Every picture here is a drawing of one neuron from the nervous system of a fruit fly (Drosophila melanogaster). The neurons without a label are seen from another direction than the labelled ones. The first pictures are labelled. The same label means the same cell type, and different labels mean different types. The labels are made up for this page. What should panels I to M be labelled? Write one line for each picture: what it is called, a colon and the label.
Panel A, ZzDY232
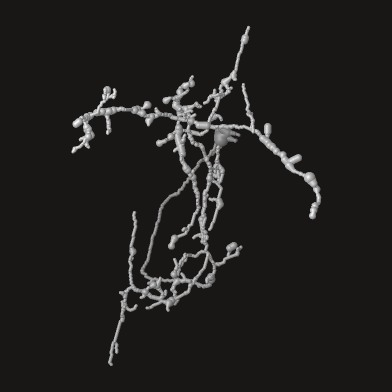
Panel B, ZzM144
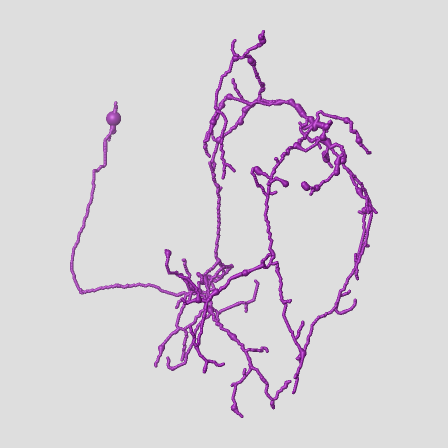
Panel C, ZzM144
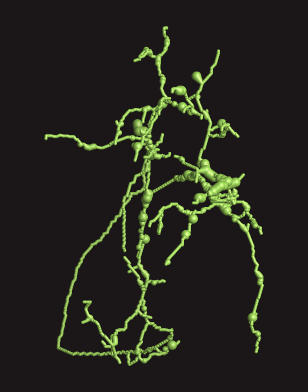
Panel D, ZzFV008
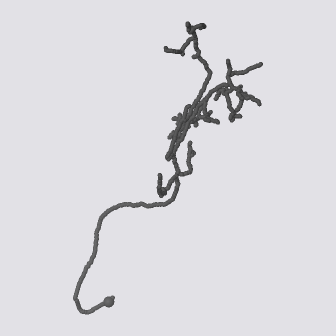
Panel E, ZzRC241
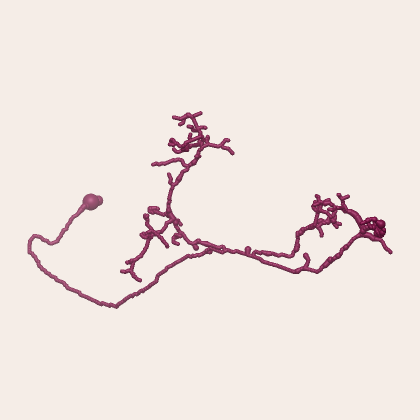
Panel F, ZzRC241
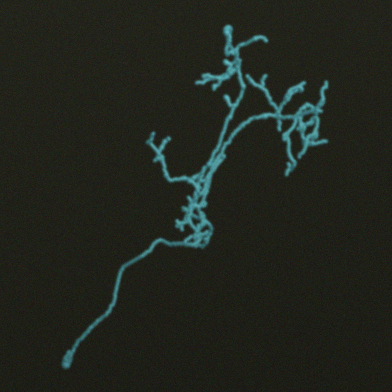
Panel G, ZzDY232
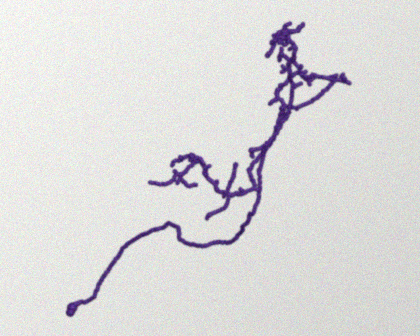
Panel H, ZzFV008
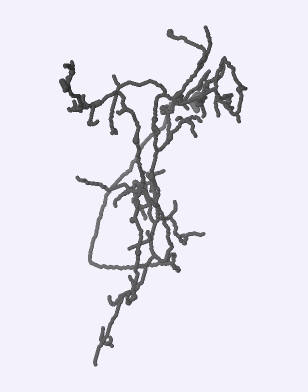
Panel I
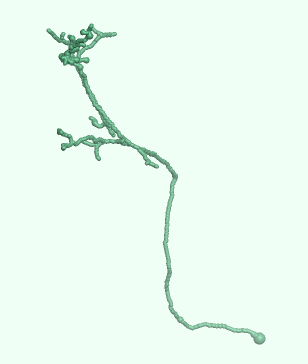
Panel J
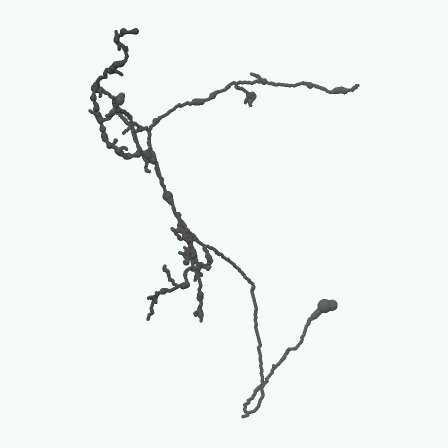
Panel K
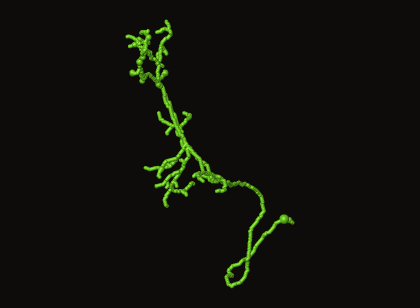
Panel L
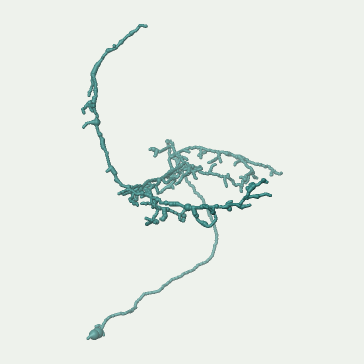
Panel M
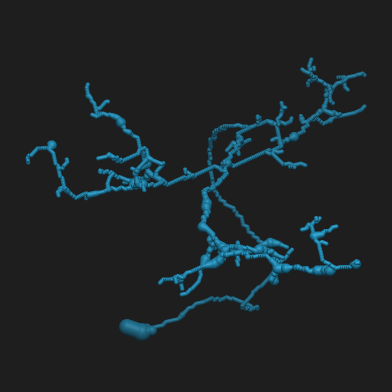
I: ZzFV008
J: ZzDY232
K: ZzFV008
L: ZzDY232
M: ZzRC241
